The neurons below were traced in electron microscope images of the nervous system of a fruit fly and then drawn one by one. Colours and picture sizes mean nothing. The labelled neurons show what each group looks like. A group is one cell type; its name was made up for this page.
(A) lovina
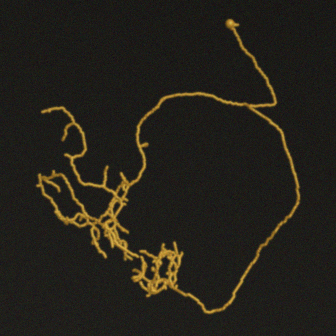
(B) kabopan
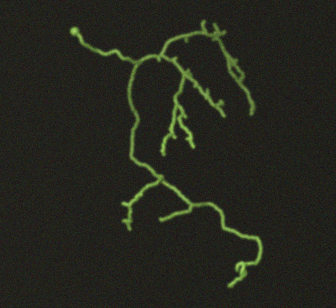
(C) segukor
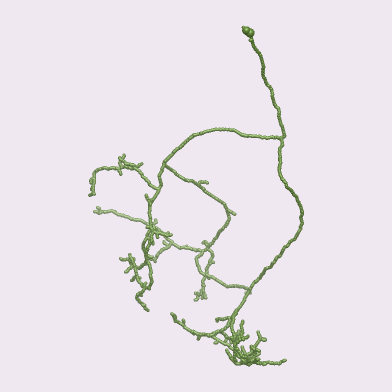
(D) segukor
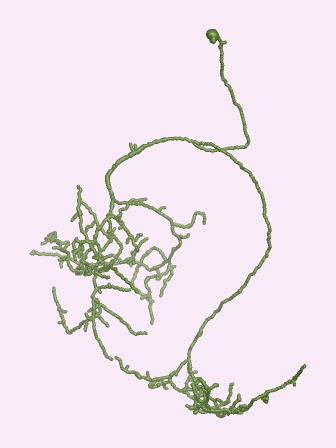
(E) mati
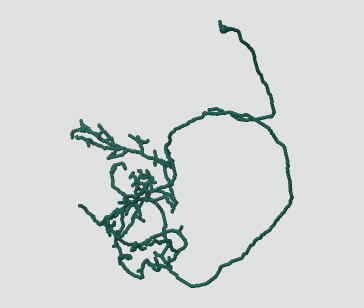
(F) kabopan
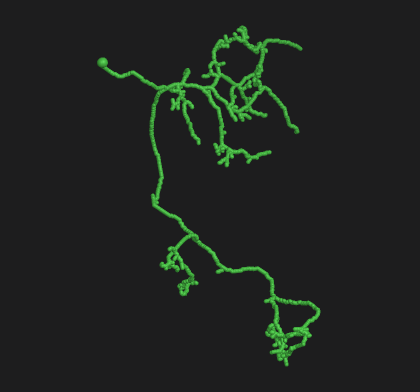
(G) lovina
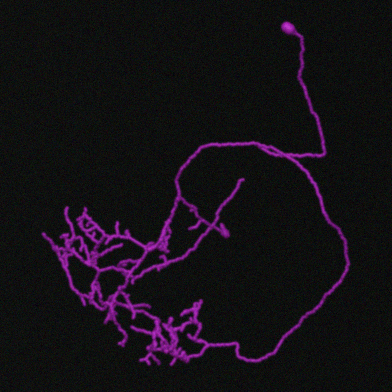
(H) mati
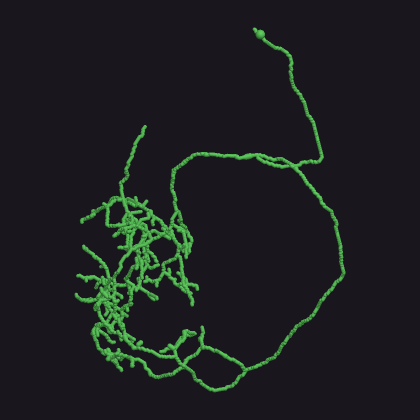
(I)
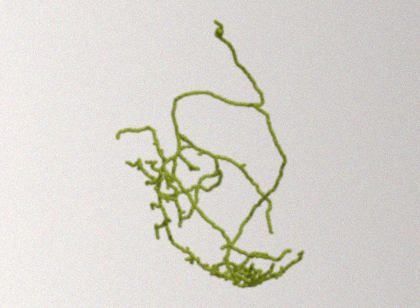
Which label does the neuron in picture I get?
segukor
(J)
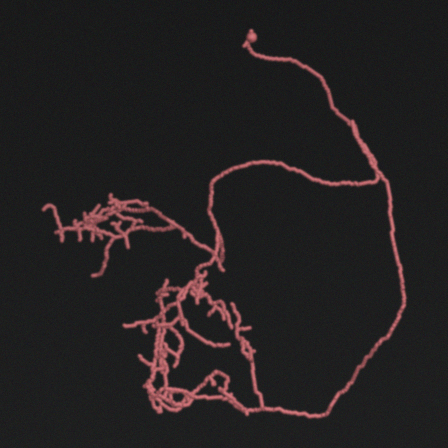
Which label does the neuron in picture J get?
mati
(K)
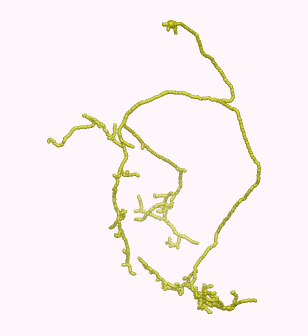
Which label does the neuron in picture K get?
segukor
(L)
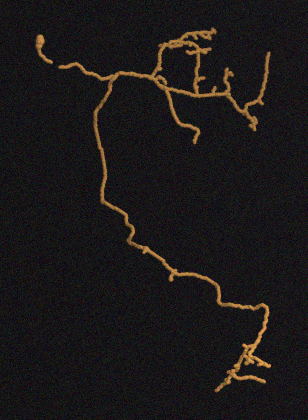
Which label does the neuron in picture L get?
kabopan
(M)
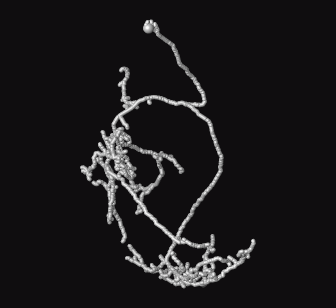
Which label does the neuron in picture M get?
segukor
